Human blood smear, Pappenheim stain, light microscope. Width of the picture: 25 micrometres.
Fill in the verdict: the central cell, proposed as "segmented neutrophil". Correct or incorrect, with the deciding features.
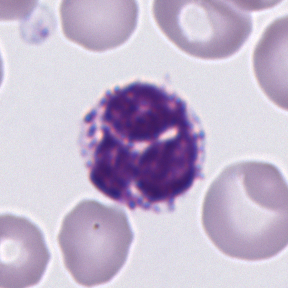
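Granules decide it: single dark granules stud the cell's rim all round.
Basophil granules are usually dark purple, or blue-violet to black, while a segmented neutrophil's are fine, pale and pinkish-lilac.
The answer is therefore basophil, not segmented neutrophil. Nucleus: pale clefts split the dark mass into several lobes; no nucleoli show.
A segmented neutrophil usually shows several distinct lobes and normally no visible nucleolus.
Both points would suit that name.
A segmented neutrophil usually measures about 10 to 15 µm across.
At about 11 micrometres across, this cell falls within it.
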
